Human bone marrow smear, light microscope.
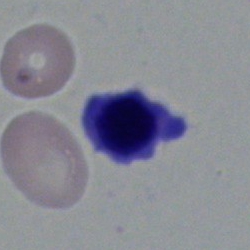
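Erythroblast at the centre of the field. A thin, paler violet margin is all that surrounds the dark central mass. From the right side of the cell juts a single rounded bud. No nucleoli can be seen, and no distinct granules are visible anywhere in the cell.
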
